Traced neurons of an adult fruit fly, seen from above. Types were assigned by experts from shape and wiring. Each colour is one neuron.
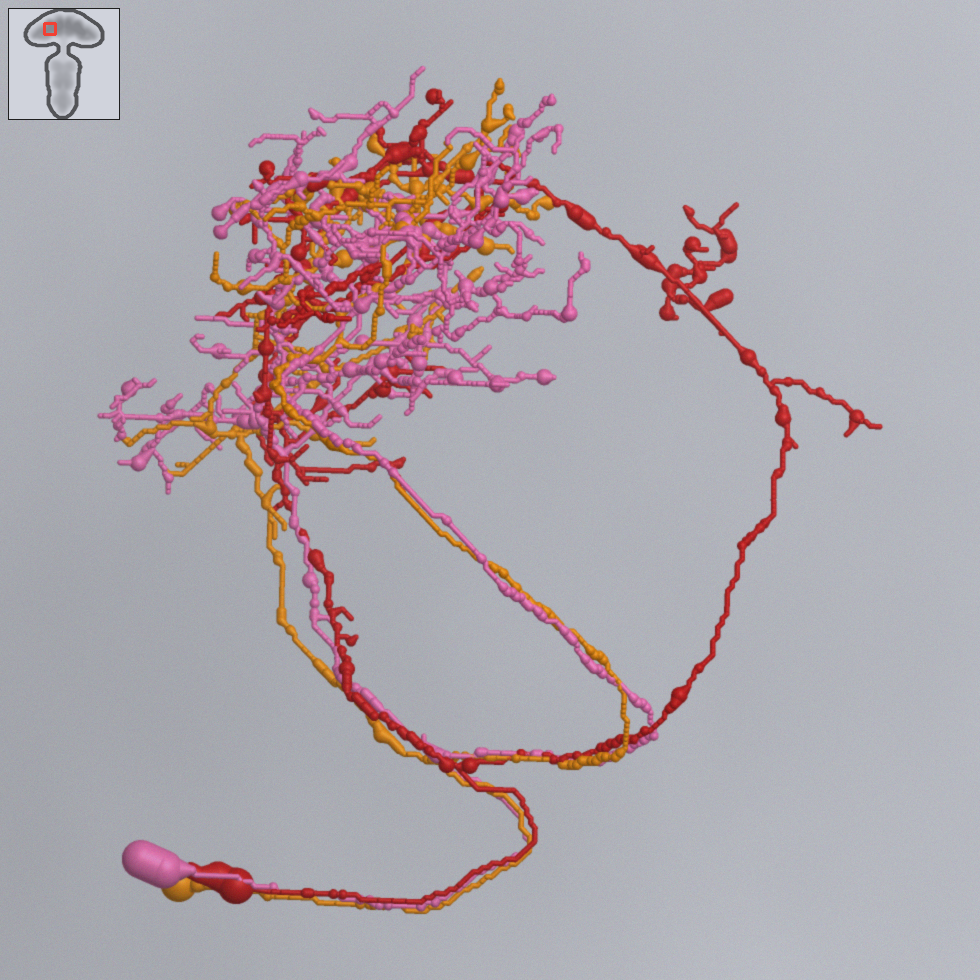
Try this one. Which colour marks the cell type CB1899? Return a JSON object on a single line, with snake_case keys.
{"colour": "orange"}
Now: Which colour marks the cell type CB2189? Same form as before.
{"colour": "pink"}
